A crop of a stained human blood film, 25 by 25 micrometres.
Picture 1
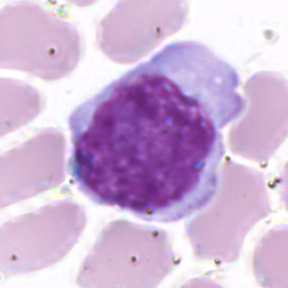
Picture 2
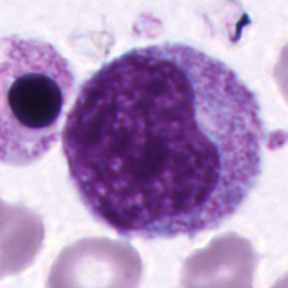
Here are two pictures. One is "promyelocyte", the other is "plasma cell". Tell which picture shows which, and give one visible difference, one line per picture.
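Picture 1 – plasma cell. The cell outline is irregular, with bulging lobes of cytoplasm at the upper right.
Picture 2 – promyelocyte. The cell outline is roughly round and smooth.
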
